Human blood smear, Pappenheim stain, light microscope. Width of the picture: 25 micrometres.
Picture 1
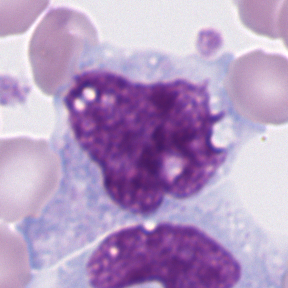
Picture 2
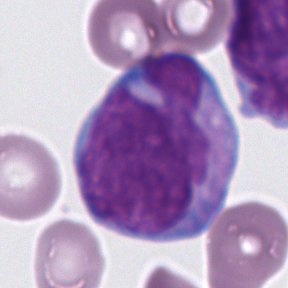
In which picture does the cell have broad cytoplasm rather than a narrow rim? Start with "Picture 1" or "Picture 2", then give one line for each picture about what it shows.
Picture 1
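What picture 1 shows: The cytoplasm is abundant and pale grey-blue.
What picture 2 shows: The nucleus fills most of the cell.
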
